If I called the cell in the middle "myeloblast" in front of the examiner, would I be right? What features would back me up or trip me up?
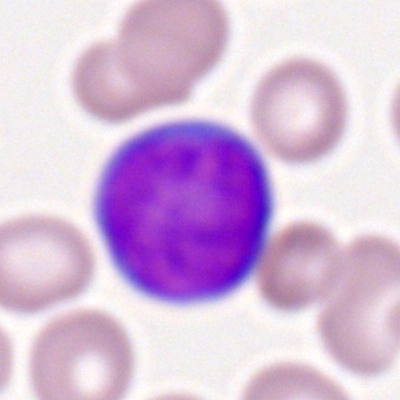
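The name myeloblast is correct for this cell. Its cytoplasm forms only a thin blue rim around the nucleus, which speaks for myeloblast and against monocyte.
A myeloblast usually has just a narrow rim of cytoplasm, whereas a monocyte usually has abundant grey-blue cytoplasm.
The outline is smooth and round, and neither granules nor vacuoles are seen in the cell.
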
